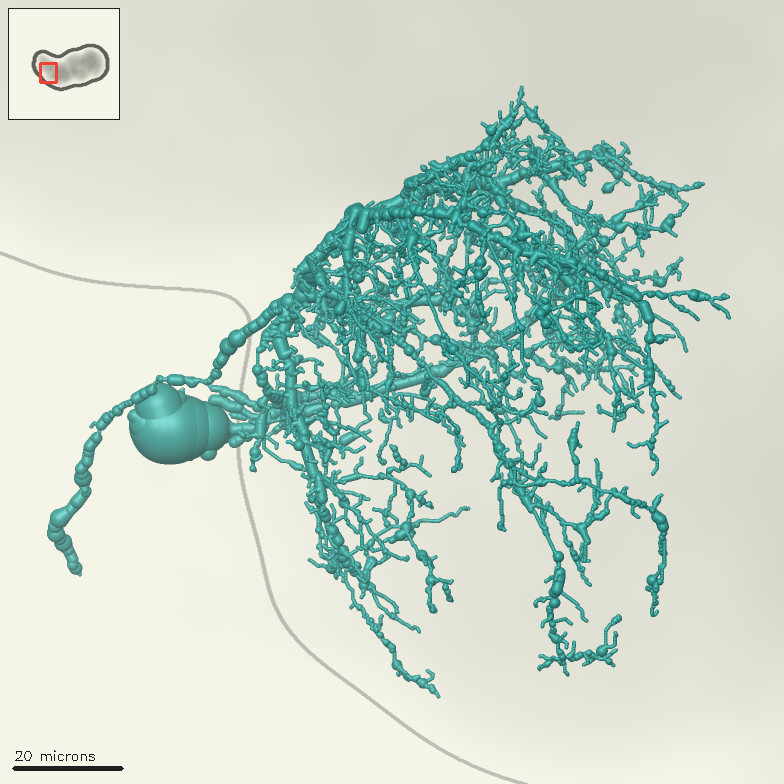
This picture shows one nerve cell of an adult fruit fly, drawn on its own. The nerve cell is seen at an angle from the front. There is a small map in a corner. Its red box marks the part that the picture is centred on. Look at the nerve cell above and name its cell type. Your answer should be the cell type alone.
Sternal posterior rotator MN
